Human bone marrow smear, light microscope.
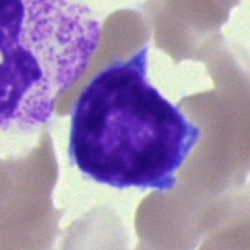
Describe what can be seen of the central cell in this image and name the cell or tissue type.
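Notice how the nucleus takes up almost the whole cell. There's only a very thin rim of cytoplasm left, and what little shows is deep blue. Up at the top edge, a small pointed tag of that blue cytoplasm sticks out. The chromatin is dark and dense, a bit paler in a patch near the centre. So this one's a lymphocyte.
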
